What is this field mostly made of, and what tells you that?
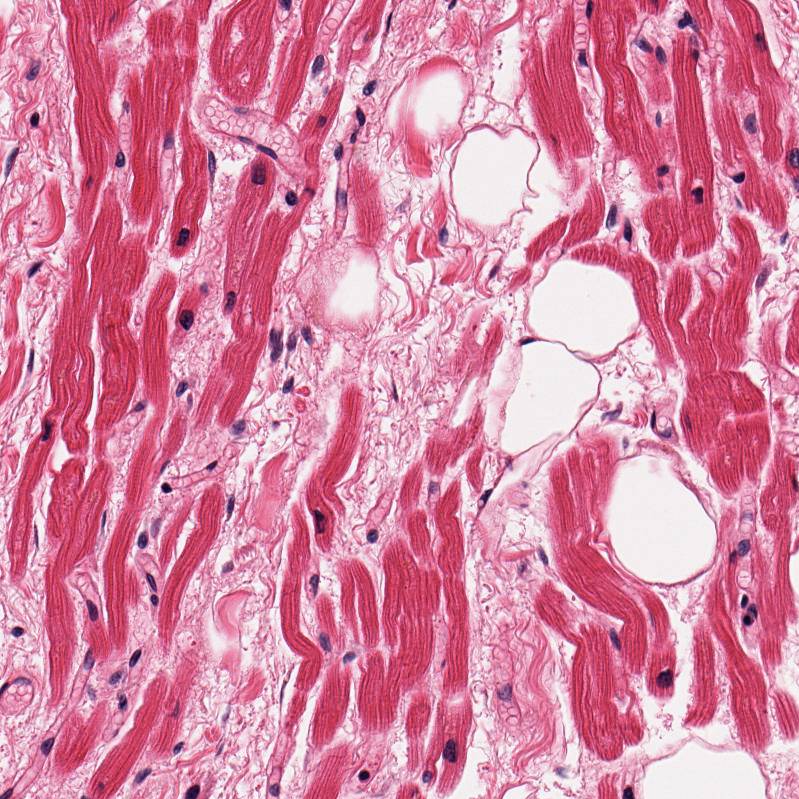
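Myocardium makes up the field. Its muscle fibres run roughly vertically, top to bottom, and many branch and join neighbouring fibres. Each has a single oval nucleus placed centrally.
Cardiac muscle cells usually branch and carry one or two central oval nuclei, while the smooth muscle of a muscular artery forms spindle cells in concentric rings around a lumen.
A few adipocytes appear as round empty spaces in the right half.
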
